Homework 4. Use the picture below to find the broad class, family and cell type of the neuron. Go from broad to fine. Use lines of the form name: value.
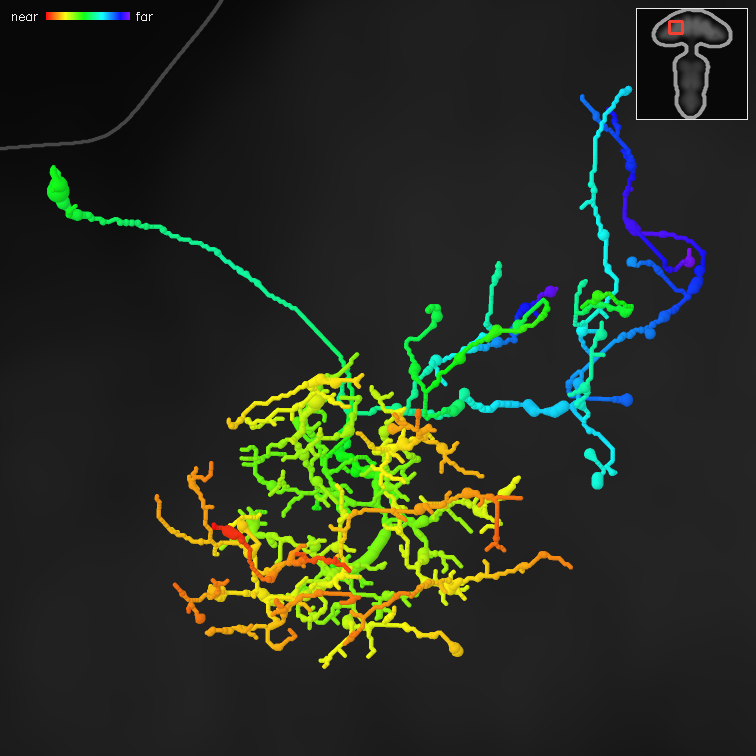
broad class: central-brain intrinsic neuron
family: hemilineage VLPl2_posterior
cell type: LHAV2b2_c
